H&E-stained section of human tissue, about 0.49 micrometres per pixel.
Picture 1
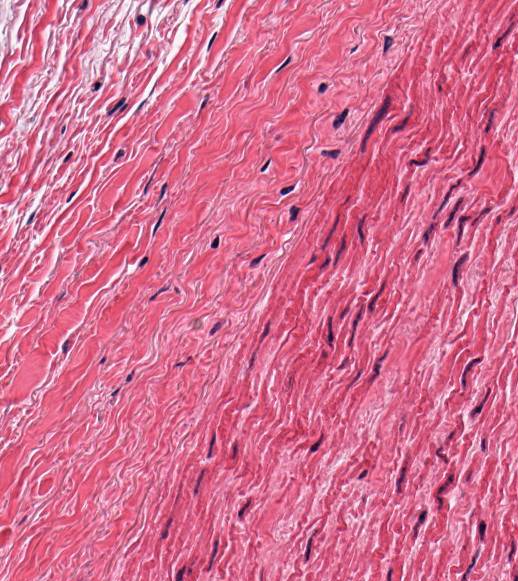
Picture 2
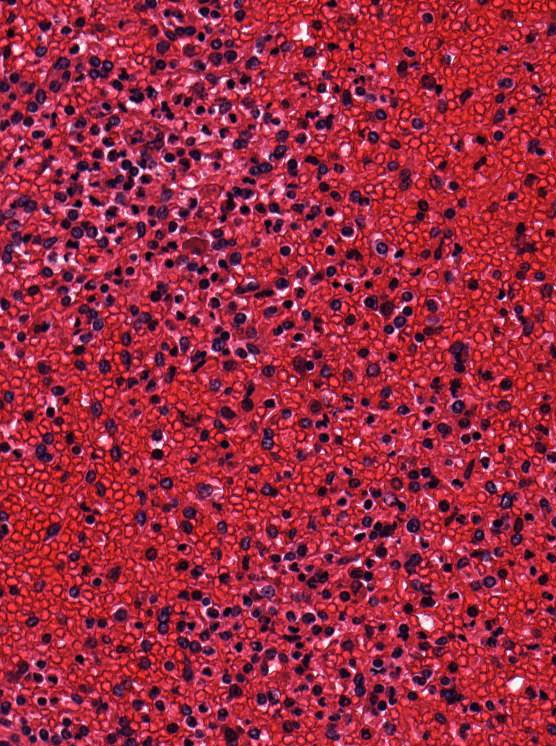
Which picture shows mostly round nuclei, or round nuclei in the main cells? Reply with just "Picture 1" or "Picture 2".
Picture 2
